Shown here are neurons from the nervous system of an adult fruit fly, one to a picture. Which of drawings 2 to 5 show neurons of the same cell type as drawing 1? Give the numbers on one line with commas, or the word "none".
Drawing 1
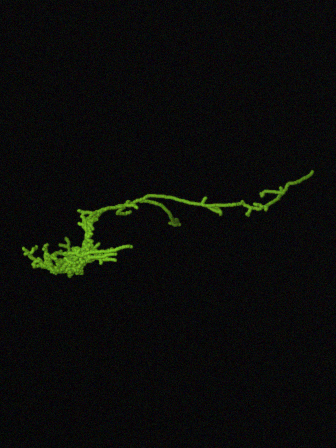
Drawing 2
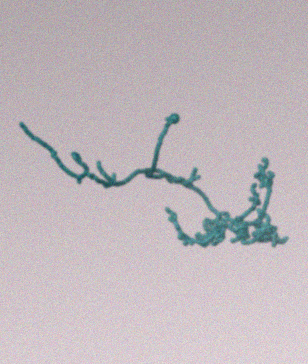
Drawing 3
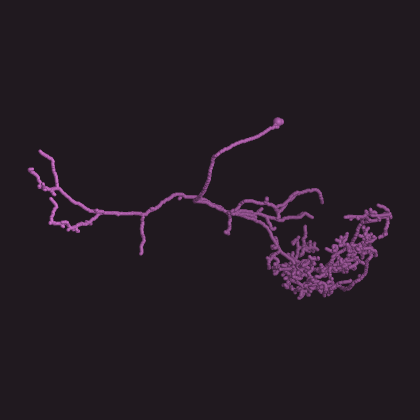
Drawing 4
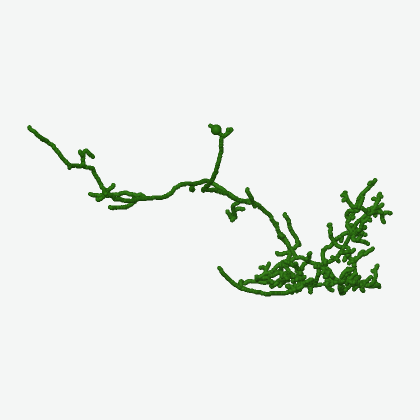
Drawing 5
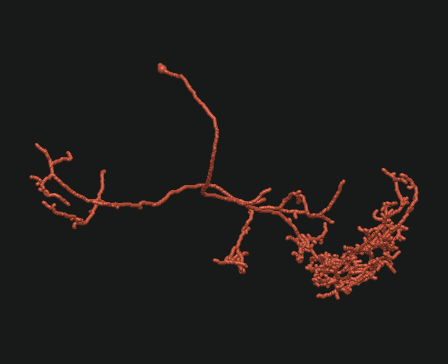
2, 4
